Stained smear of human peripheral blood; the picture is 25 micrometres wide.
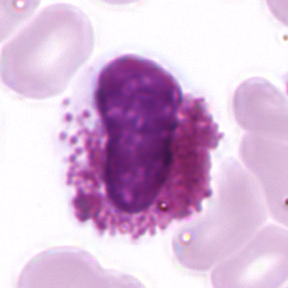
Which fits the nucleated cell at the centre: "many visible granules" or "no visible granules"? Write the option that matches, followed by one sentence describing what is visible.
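Many visible granules. The cytoplasm is packed with coarse round purplish-red granules.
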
